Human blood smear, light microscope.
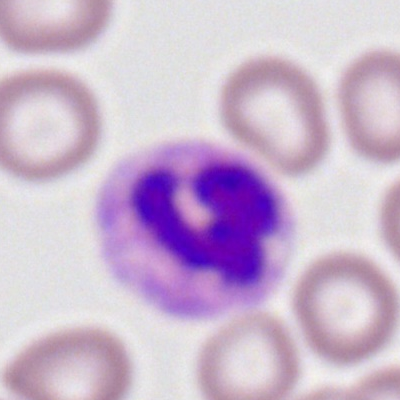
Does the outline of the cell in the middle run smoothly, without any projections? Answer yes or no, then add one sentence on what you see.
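Yes. The cell outline is roughly round with a smooth edge.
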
